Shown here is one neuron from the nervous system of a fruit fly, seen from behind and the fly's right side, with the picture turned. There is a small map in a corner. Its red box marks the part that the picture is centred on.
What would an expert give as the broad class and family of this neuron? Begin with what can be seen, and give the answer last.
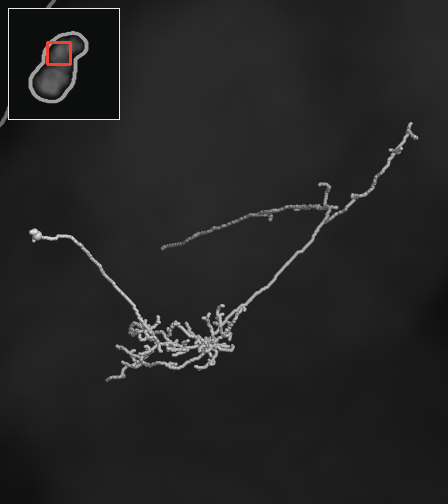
The cell body is on the left of the picture. In this view it is wider than it is tall. Its broad class is nerve-cord intrinsic neuron. The family is hemilineage 06A.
